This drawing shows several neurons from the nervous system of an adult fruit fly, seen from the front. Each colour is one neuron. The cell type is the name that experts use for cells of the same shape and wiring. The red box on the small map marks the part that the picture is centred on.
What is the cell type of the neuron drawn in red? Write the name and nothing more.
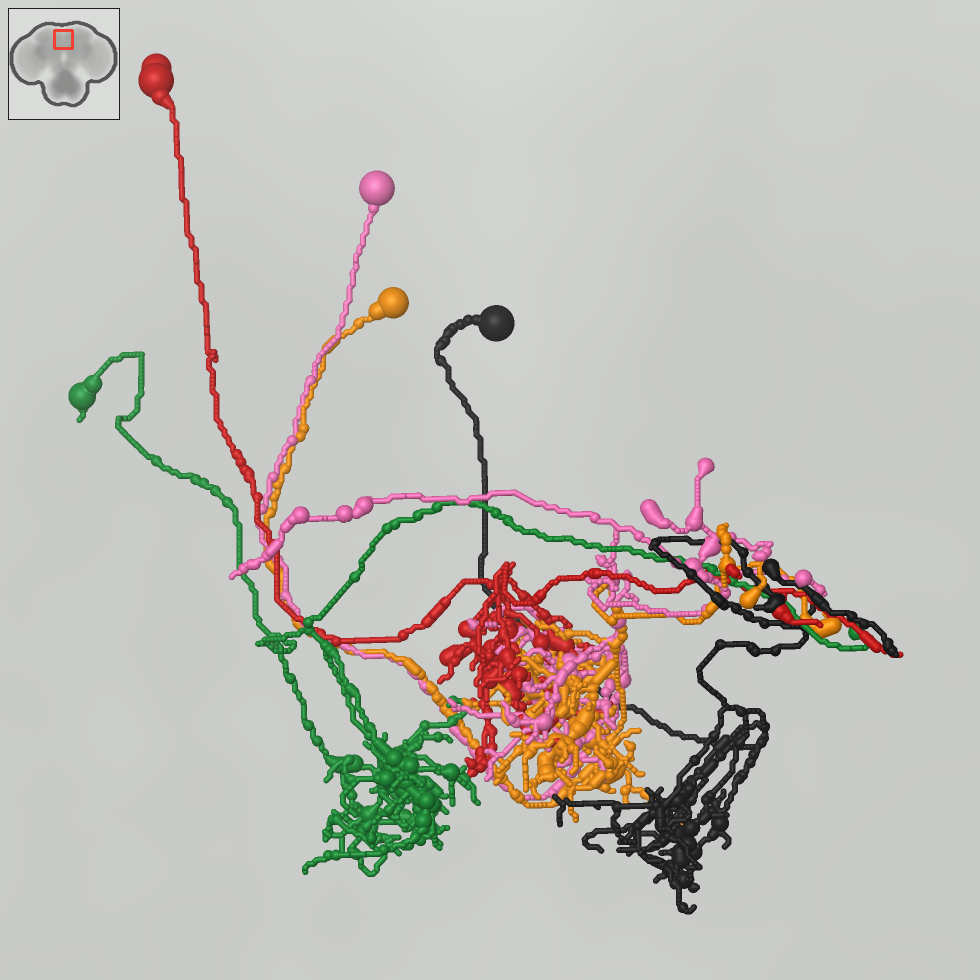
FC1D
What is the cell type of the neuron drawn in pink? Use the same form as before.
FC1C_a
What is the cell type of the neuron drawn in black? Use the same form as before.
FC1E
